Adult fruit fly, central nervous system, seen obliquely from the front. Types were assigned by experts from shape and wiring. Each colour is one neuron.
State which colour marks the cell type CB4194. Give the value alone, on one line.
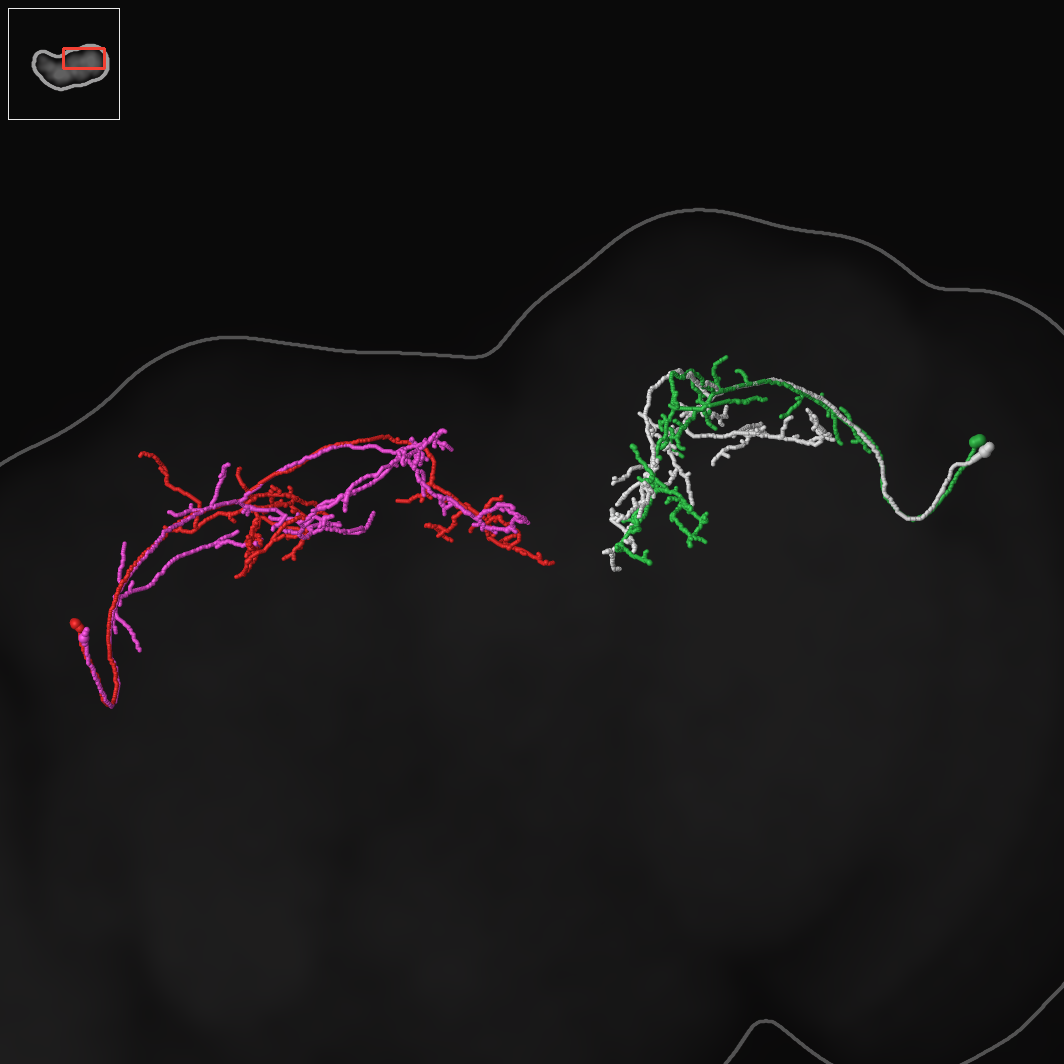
green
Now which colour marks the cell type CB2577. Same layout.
red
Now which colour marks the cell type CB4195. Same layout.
magenta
